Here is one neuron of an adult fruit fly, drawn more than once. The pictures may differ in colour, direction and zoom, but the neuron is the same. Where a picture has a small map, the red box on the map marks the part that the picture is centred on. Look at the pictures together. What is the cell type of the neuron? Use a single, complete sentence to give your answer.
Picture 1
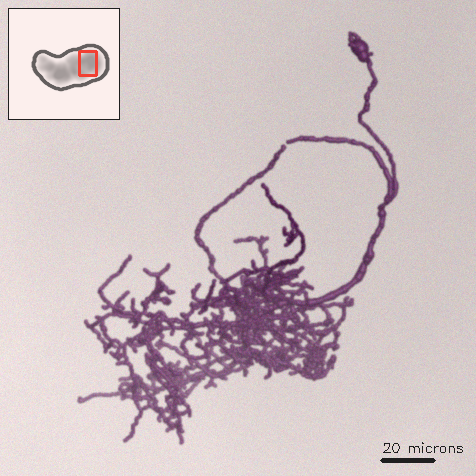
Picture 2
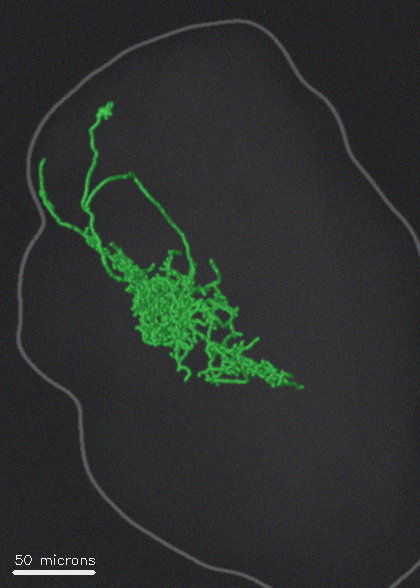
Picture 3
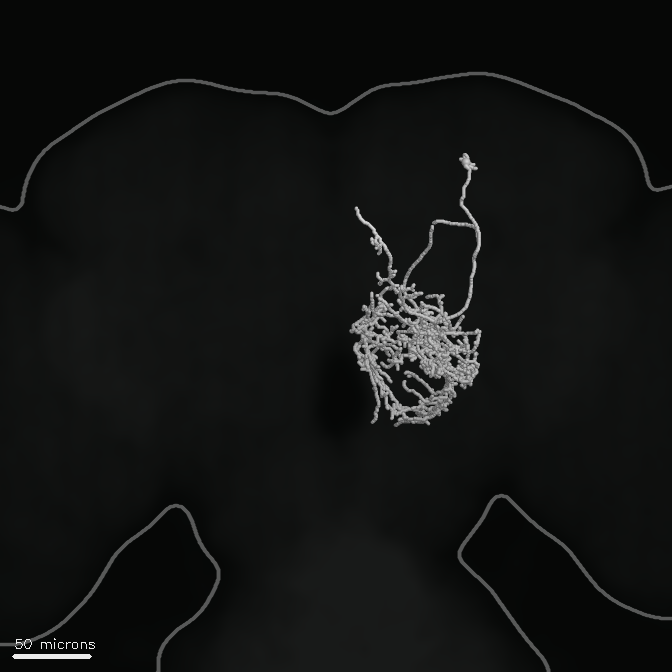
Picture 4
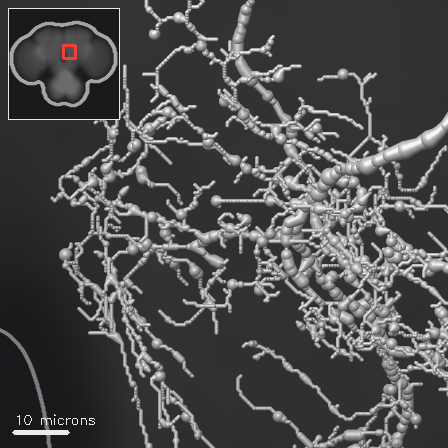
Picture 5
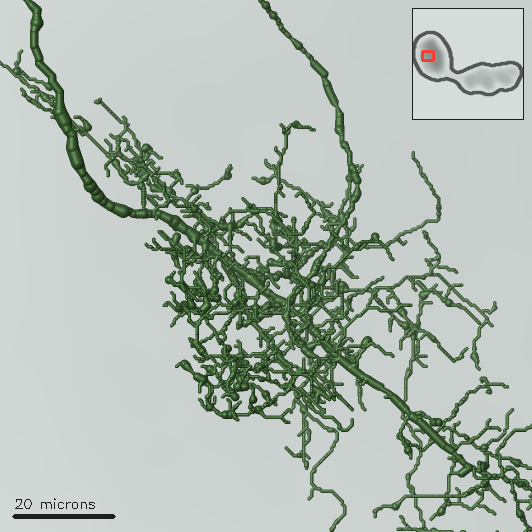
By cell type, this neuron is classified as LAL015.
